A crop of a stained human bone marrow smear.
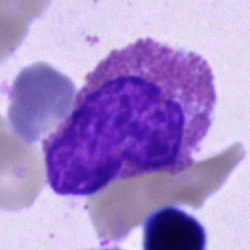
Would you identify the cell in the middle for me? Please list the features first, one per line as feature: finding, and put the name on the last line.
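Nuclear position: lower left, leaving most cytoplasm to the upper right
Nuclear shape: one broad mass, uneven outline, not lobed
Chromatin: dark purple, patchy, darker clumps among paler areas
Cytoplasm: plentiful, covering about the same area as the nucleus
Name: eosinophil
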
